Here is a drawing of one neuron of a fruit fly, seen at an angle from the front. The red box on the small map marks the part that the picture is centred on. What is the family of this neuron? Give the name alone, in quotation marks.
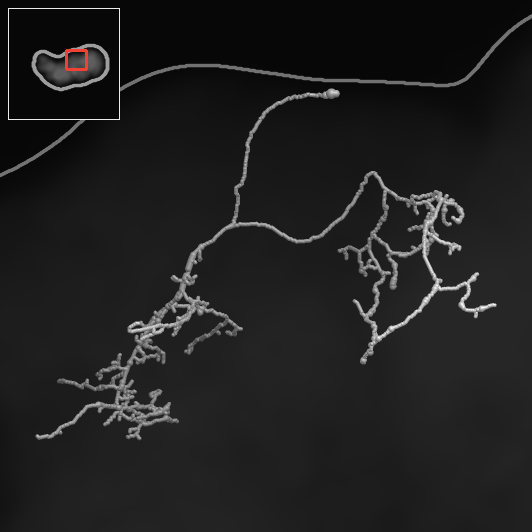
"hemilineage SMPpd1"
